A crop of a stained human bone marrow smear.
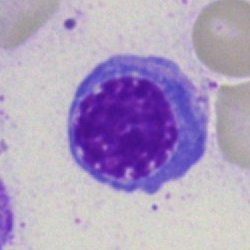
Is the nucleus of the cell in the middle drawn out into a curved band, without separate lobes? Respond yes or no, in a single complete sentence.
No, rather than a horseshoe, C, U or S shape, the nucleus is a compact round or oval mass.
